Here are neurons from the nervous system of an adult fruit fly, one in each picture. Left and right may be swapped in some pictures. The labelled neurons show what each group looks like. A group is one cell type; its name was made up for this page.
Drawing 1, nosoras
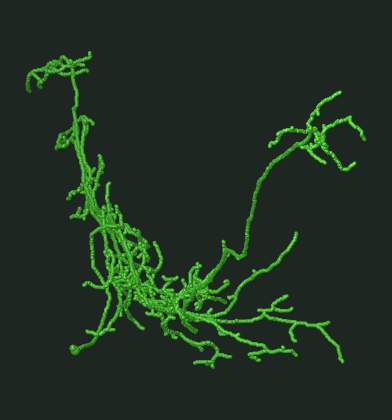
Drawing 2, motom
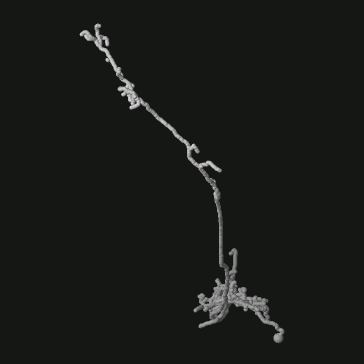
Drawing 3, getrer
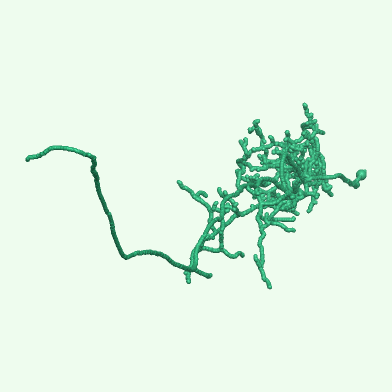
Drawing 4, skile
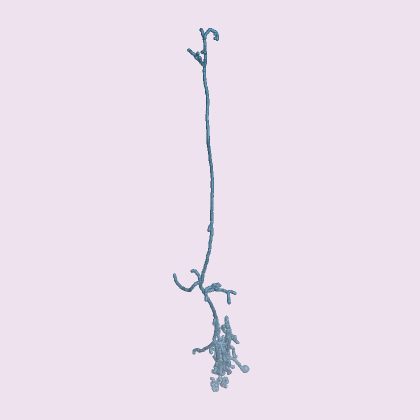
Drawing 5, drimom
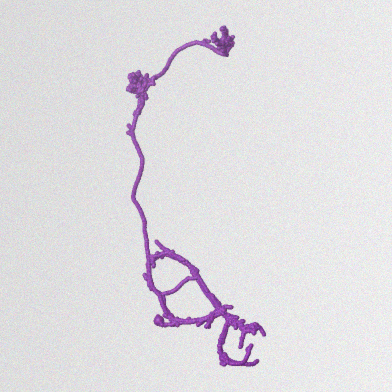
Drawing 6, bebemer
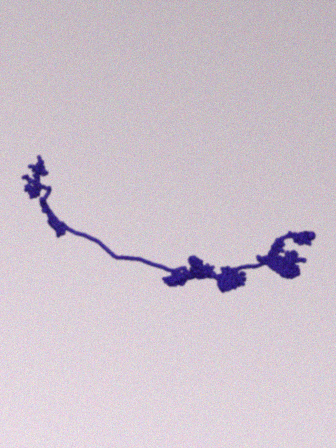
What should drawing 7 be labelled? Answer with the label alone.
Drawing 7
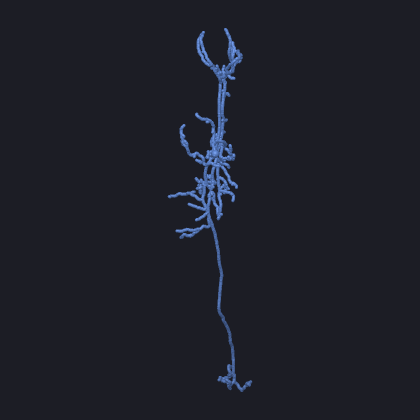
nosoras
